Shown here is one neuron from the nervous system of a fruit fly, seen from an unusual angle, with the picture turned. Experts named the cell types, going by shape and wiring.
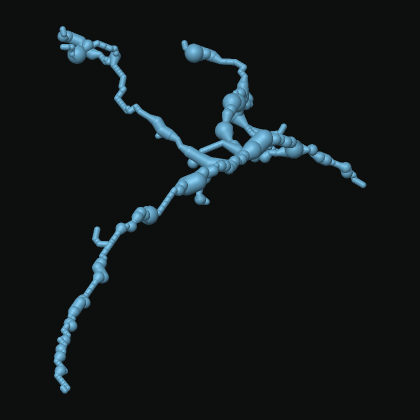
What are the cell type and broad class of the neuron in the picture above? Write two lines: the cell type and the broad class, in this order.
SNxx33
sensory neuron entering the nerve cord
